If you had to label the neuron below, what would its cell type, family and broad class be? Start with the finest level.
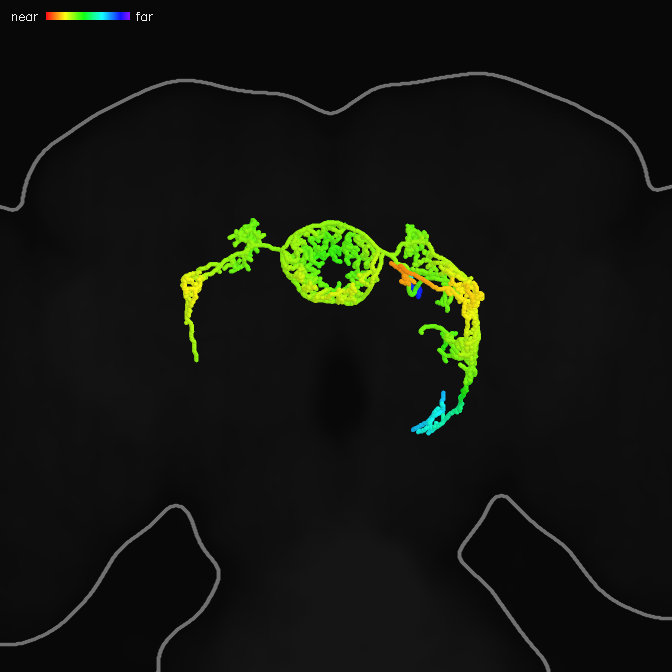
ExR2; class CX; central-brain intrinsic neuron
